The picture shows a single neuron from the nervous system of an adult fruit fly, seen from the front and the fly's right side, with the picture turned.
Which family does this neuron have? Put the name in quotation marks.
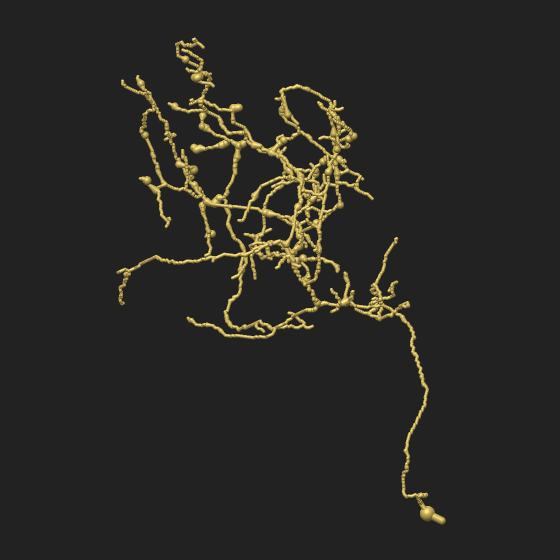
"hemilineage 14A"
